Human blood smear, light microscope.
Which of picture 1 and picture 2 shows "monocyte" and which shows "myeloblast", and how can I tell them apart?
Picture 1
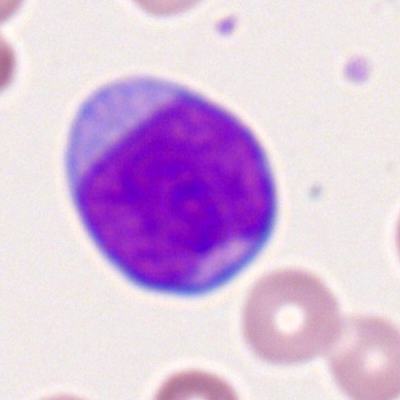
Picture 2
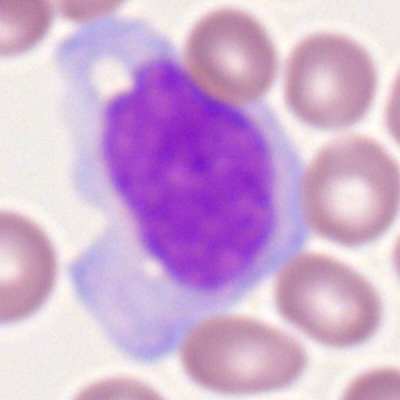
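Picture 1 shows a myeloblast, and picture 2 shows a monocyte. Their outlines differ: the myeloblast's is smooth and oval, while the monocyte's is irregular, its cytoplasm spreading out in uneven flaps on the left side. In the myeloblast, the cytoplasm is pale blue and widest as a crescent on the upper-left side of the cell. Its chromatin is fine and evenly spread rather than coarsely clumped. The monocyte's cytoplasm is abundant and shows no visible granules, and its nucleus lies toward the right side of the cell.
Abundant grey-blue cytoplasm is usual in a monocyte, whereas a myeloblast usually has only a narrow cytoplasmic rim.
The plentiful cytoplasm in picture 2 is in keeping with the monocyte.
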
